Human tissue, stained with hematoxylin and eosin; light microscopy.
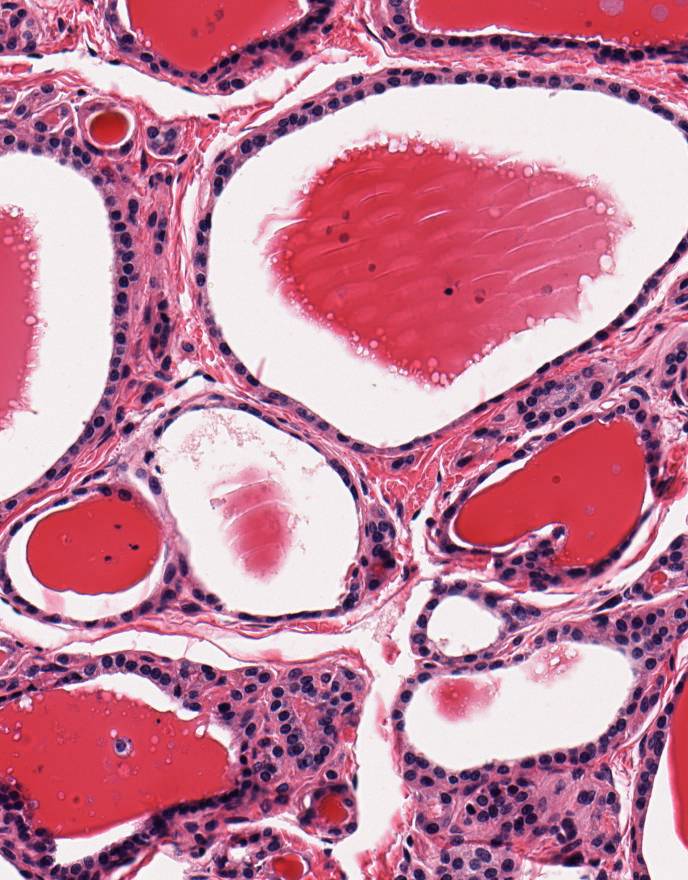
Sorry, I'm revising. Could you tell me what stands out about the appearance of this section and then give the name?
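Most of these follicles, I'd say, contain dense, homogeneous, deep pink colloid. Each is lined by a single layer of flattened to low cuboidal cells, their small, round, dark-staining nuclei evenly spaced. Toward the lower right, small collapsed follicles and cell clusters with pale pink cytoplasm sit between the larger follicles. This is thyroid.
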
